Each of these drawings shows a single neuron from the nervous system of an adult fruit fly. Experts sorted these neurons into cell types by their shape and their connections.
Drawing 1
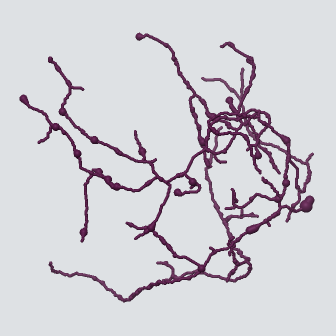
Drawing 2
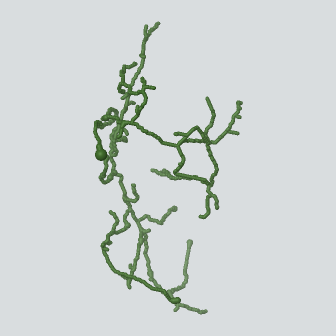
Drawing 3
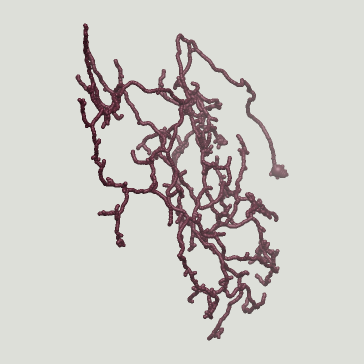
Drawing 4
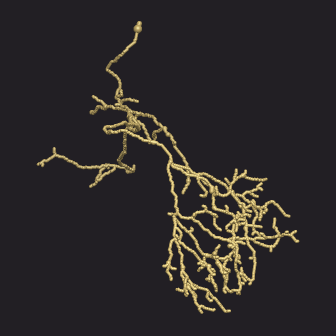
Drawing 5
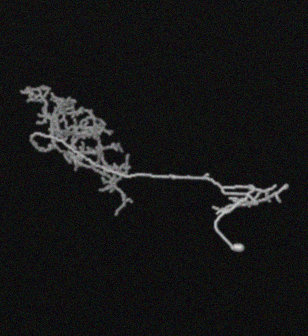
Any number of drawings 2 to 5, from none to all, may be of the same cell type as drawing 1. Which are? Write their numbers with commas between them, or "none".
2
